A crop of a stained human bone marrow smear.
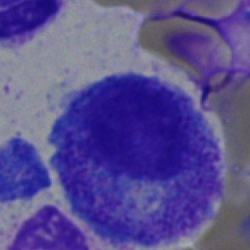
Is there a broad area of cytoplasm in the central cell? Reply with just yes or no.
Yes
